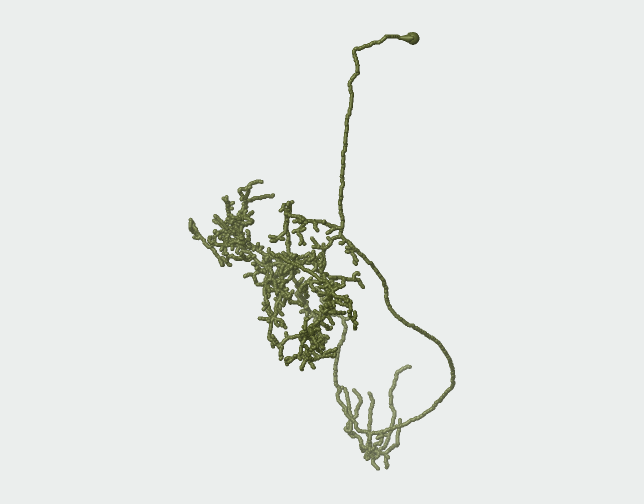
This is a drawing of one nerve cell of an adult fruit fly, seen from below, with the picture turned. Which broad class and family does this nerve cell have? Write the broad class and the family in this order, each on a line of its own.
central-brain intrinsic neuron
hemilineage VLPl&p1_posterior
